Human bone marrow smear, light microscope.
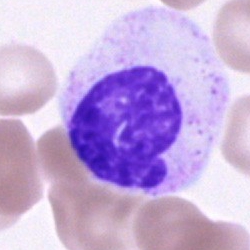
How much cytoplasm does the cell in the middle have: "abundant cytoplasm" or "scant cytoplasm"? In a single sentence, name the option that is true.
Abundant cytoplasm fills the cell around its nucleus.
